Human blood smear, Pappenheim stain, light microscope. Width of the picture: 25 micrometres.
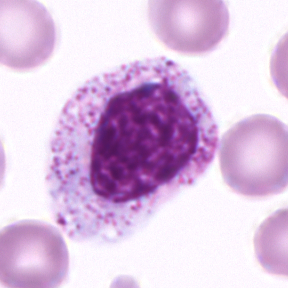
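Metamyelocyte: nucleated cell at centre of a peripheral blood smear. Nucleus off-centre toward upper right; more cytoplasm lower left. Chromatin coarse, clumped, dark purple, with paler gaps between clumps. No nucleoli visible. Red cells lie around it without overlapping.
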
